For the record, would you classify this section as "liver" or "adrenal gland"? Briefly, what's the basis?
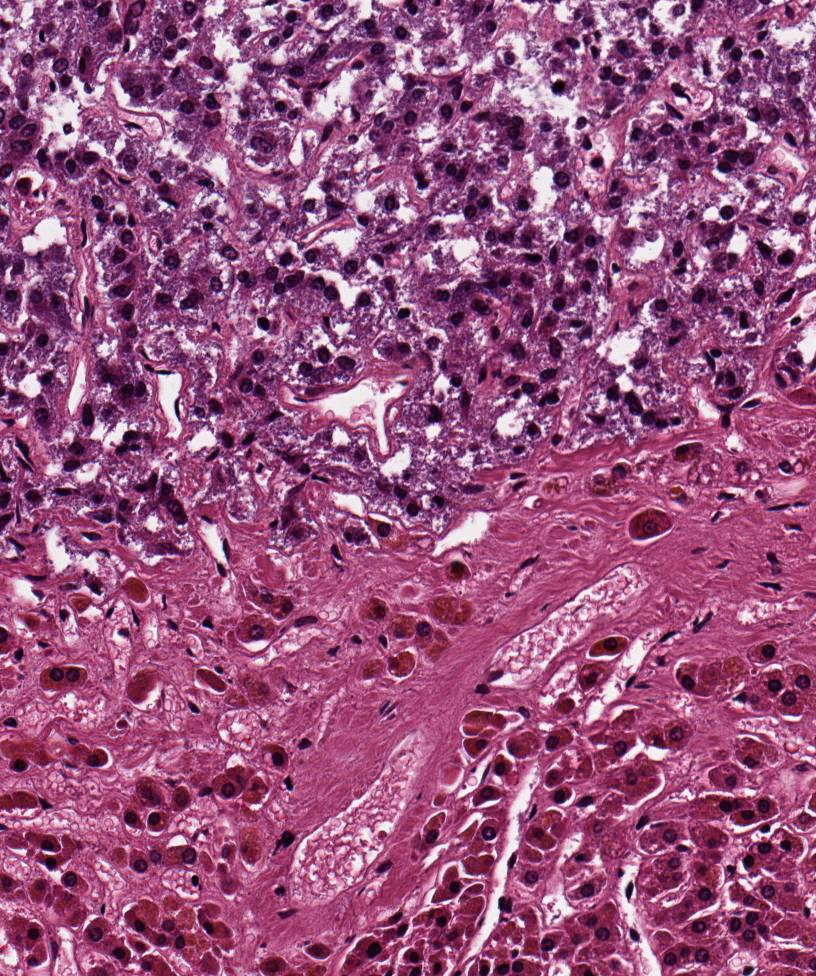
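It's adrenal gland. What settles it is the elongated nests of pale, foamy, vacuolated cells in the lower middle of the field.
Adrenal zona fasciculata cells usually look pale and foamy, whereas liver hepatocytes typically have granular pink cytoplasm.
Also, the upper zone has finely granular purple-grey cells with round dark nuclei, and the lower zone has pink-brown cells holding brown granular pigment, in small clusters and cords.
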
